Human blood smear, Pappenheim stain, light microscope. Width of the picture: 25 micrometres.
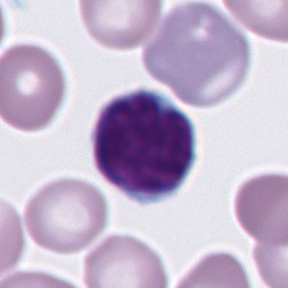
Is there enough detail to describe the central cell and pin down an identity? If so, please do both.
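Nucleus round, about 9 micrometres across, filling nearly the whole cell. Only a very thin rim of cytoplasm remains; what shows, mostly at the lower edge, is pale blue. Chromatin dense and dark purple, in coarse clumps. Outline smooth, without surface projections. This is a typical lymphocyte.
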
